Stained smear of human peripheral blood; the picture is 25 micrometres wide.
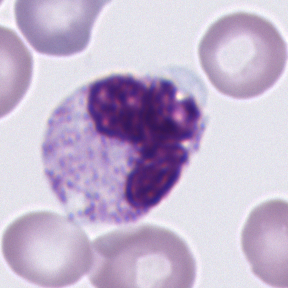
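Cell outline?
Roughly round.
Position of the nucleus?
Right half of the cell; cytoplasm mostly on the left.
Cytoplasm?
Pale, almost colourless lilac, with small dark violet granules scattered through it and pale background between them.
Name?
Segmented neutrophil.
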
